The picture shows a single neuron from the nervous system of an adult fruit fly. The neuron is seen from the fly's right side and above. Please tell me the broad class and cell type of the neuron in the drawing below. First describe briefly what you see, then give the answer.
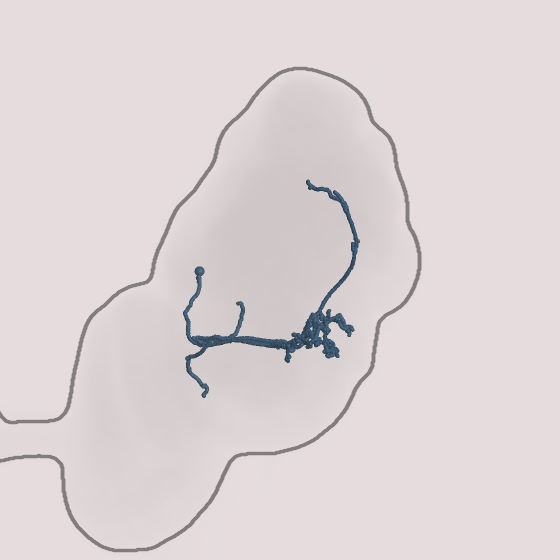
As drawn here it is about as wide as it is tall. Its broad class is central-brain intrinsic neuron. The cell type is FLA018.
